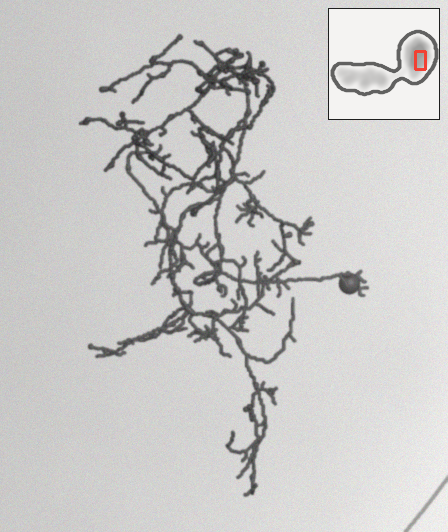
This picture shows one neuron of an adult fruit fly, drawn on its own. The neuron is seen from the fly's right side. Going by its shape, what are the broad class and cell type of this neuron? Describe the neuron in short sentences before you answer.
Its cell body lies on the right of the picture. In this view it is taller than it is wide. This is a central-brain intrinsic neuron. Its cell type is VES039.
